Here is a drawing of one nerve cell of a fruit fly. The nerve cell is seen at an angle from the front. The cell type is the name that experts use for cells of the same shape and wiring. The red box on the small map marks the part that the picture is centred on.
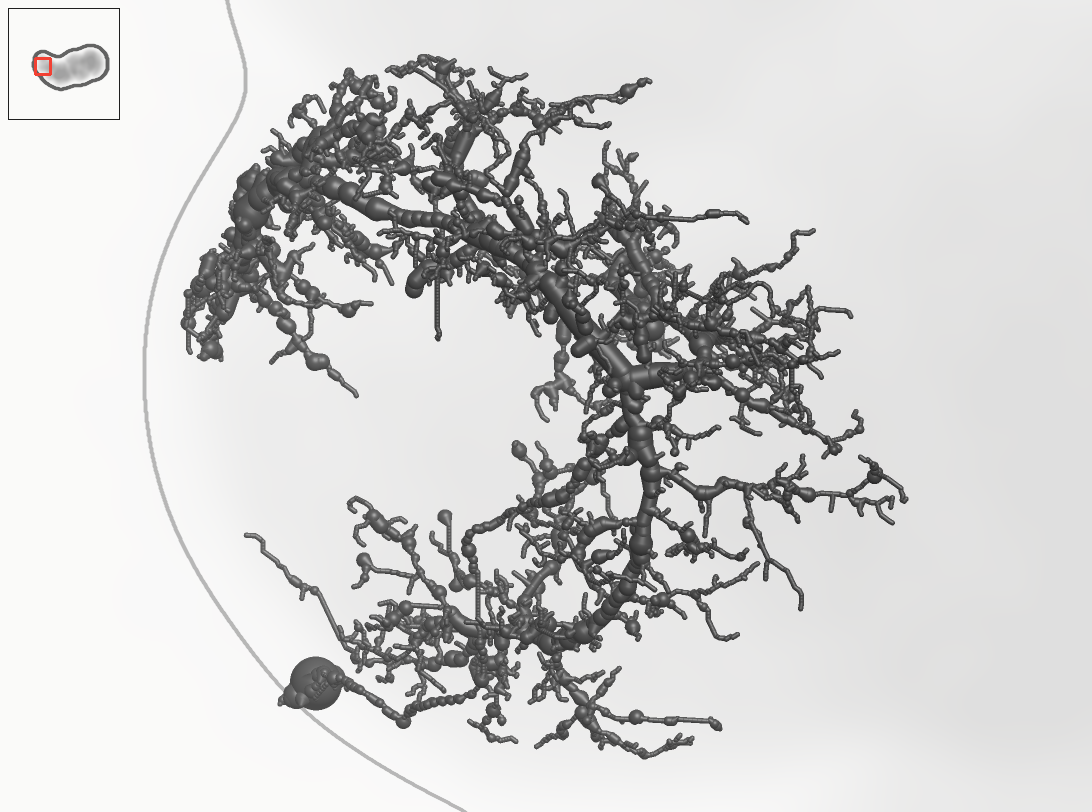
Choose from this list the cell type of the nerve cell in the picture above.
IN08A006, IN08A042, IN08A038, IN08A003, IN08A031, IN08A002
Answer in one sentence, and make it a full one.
The type of this nerve cell is the cell type IN08A006.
